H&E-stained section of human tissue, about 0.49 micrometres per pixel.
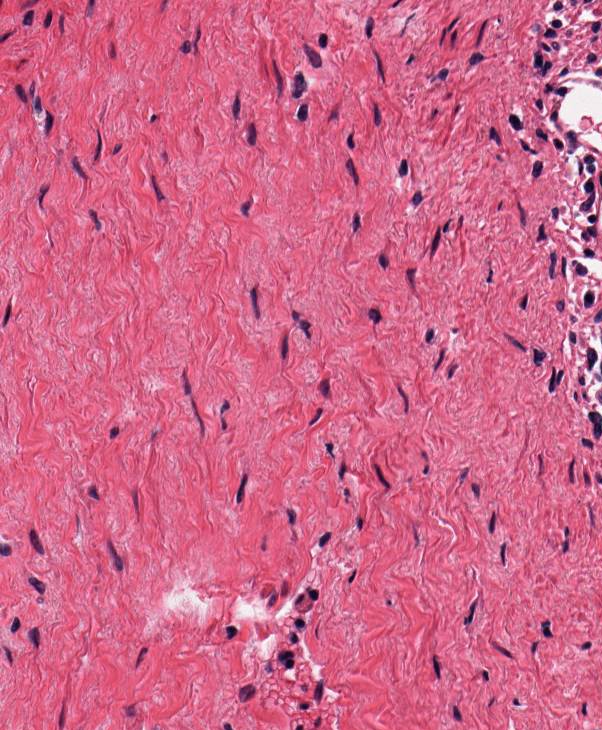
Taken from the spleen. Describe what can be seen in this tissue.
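You'll notice the collagen fibres here are finely wavy, with sparse nuclei among them, slender and spindle-shaped. Those sit singly, evenly scattered, not gathered into bundles or clusters. Down near the bottom centre there's a small cluster of round cells.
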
